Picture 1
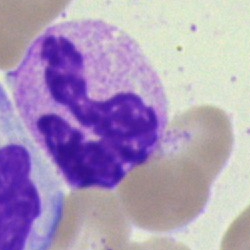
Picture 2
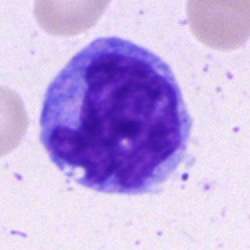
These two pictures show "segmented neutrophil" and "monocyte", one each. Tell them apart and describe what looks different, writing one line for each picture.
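Picture 1: segmented neutrophil. The cytoplasm is plentiful and pale pink-lilac.
Picture 2: monocyte. The nucleus fills most of the cell, leaving a cytoplasmic rim that is widest on the left side.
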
